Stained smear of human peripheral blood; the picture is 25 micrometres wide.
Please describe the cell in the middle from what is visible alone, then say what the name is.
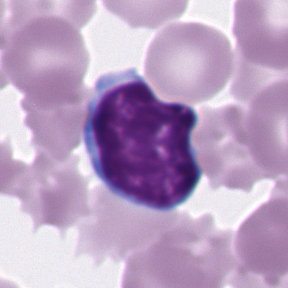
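Nucleus notched on its right side, filling almost the whole cell. No nucleoli visible. Cytoplasm without granules. Typical lymphocyte.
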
